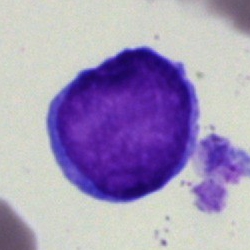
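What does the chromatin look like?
Finely textured and deep purple, with faint lighter patches rather than coarse clumps.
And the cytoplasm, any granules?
None visible; it is only a thin blue rim, widest on the left side.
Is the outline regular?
Roughly round, slightly uneven along the upper right.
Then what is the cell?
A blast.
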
